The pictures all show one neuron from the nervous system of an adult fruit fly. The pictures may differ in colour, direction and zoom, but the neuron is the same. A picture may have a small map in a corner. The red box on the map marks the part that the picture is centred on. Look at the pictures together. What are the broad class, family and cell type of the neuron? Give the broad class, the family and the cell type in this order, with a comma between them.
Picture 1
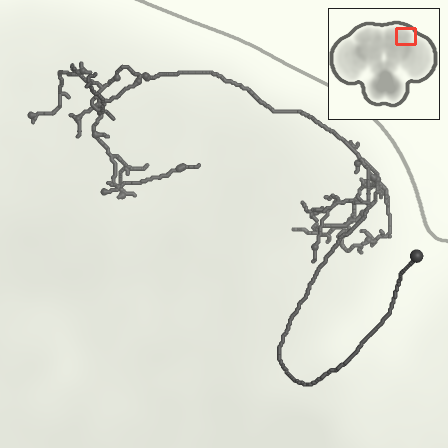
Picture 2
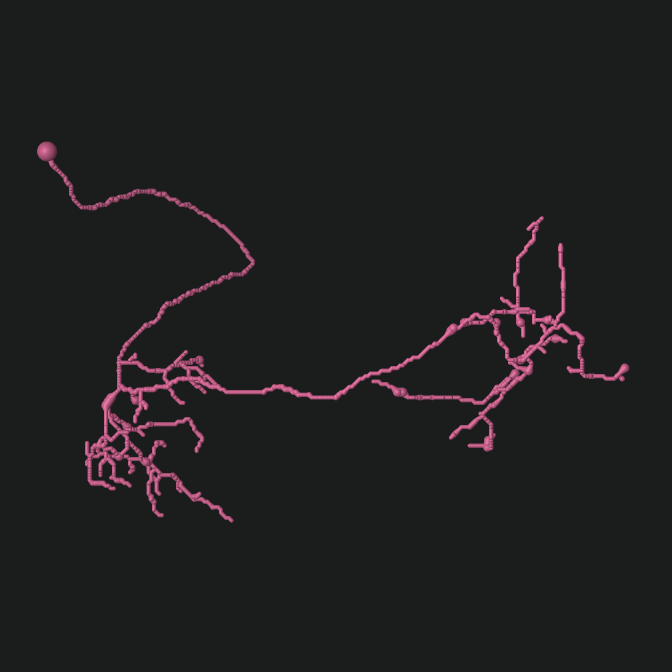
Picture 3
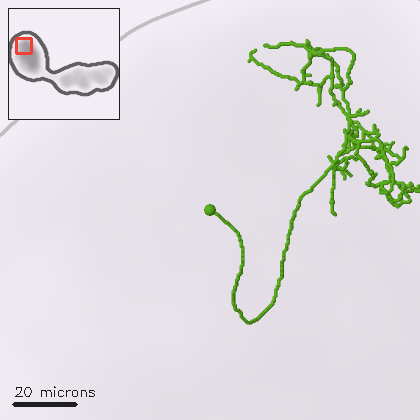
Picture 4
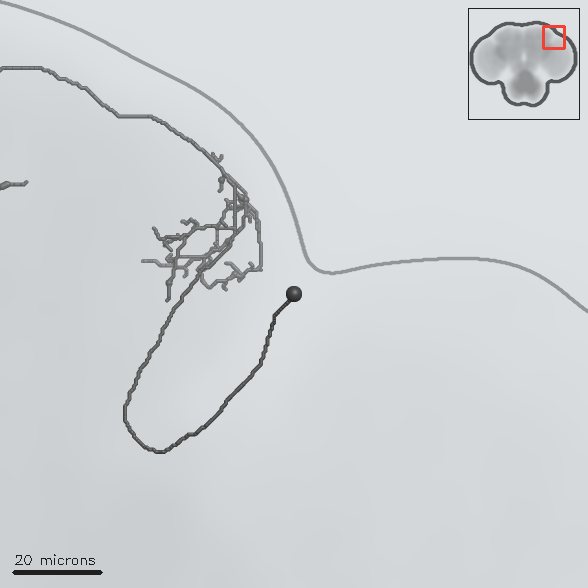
central-brain intrinsic neuron, hemilineage VPNl&d1_dorsal, CB2744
